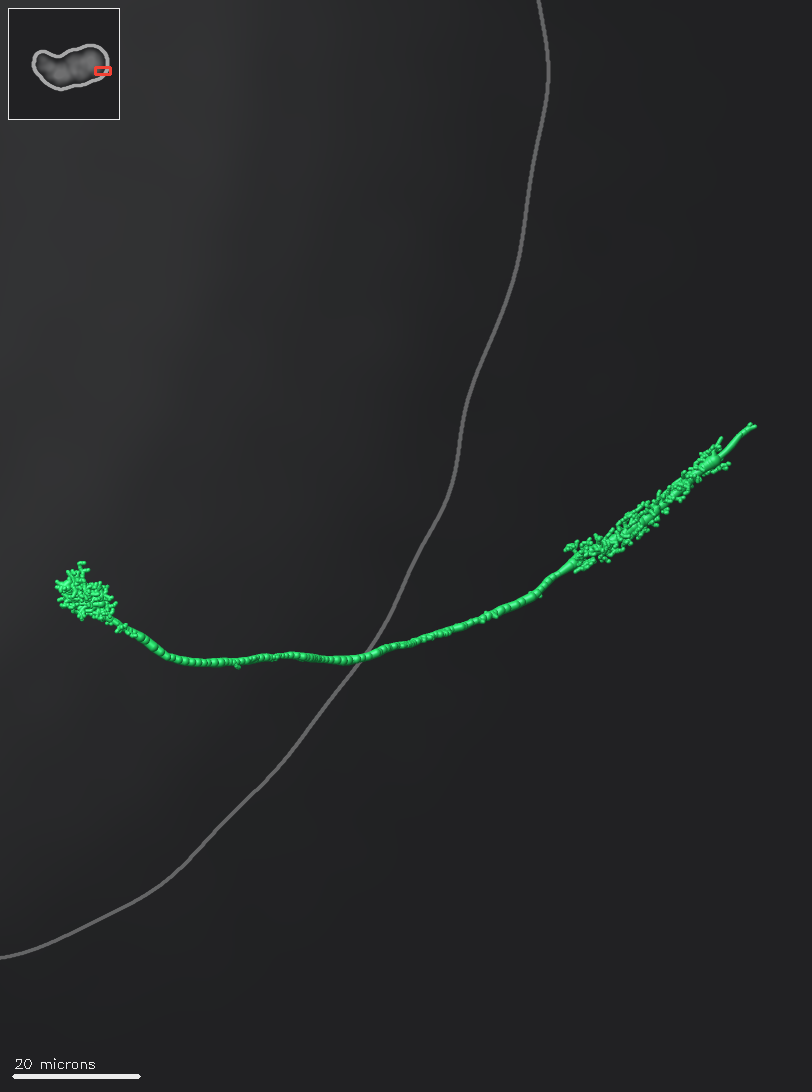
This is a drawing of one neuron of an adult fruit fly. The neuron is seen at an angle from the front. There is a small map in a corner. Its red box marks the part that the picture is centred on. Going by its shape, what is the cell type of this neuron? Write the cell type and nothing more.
L2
